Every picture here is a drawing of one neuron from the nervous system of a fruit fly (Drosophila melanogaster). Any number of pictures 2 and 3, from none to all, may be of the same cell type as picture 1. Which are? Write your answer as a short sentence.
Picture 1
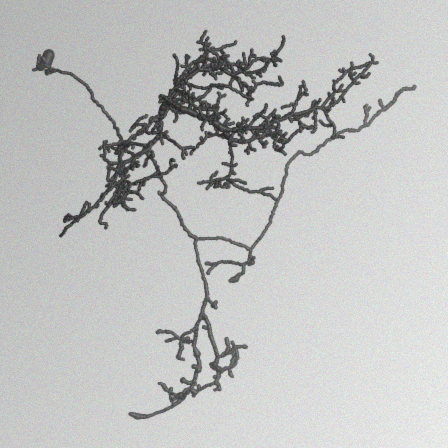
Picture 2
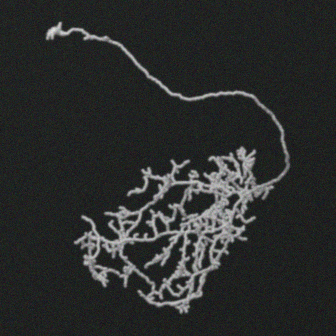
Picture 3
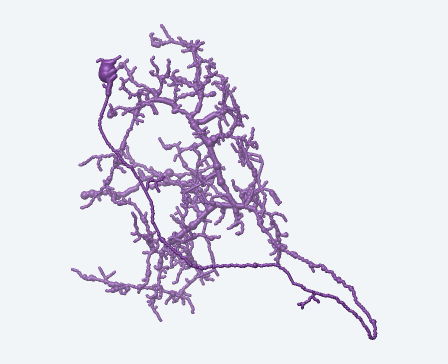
None of them is of the same cell type.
